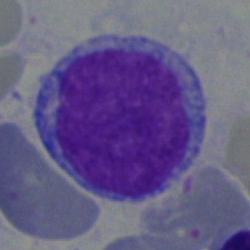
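Blast at the centre of this stained bone marrow smear, round in outline. Its purple chromatin is finely stippled, with no large dark clumps. The cytoplasm is just a narrow blue rim around the nucleus, and there are no vacuoles in it.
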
